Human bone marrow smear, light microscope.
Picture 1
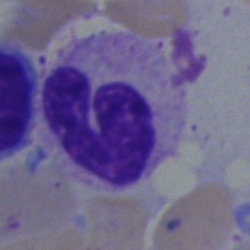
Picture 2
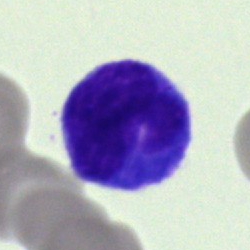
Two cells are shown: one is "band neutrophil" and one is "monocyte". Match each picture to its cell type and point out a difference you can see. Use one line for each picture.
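Picture 1 shows a band neutrophil: The cytoplasm is abundant and pale lilac-grey.
Picture 2 shows a monocyte: The deep purple nuclear stain fills almost the whole cell.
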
